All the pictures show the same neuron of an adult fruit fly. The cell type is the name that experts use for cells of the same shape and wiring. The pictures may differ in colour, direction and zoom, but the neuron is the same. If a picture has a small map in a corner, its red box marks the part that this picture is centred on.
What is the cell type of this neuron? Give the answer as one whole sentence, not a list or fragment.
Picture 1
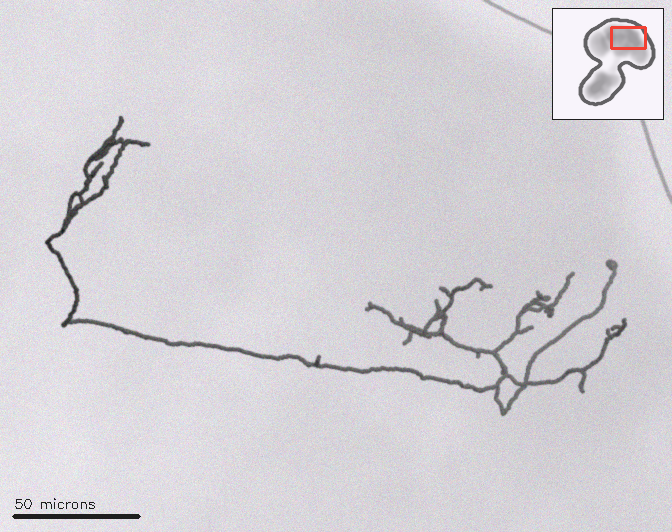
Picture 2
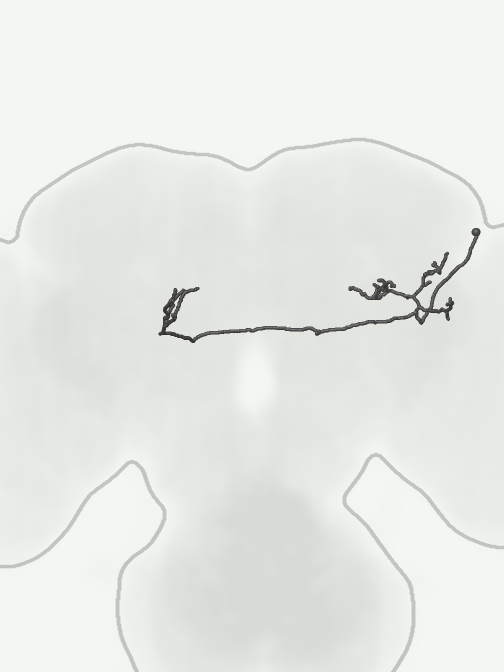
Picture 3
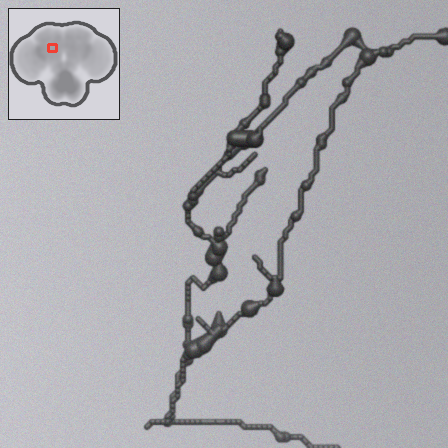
For this neuron, the cell type is LHPV3a2.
